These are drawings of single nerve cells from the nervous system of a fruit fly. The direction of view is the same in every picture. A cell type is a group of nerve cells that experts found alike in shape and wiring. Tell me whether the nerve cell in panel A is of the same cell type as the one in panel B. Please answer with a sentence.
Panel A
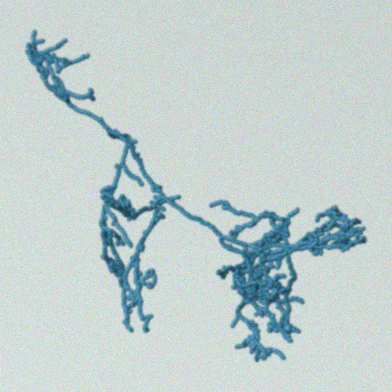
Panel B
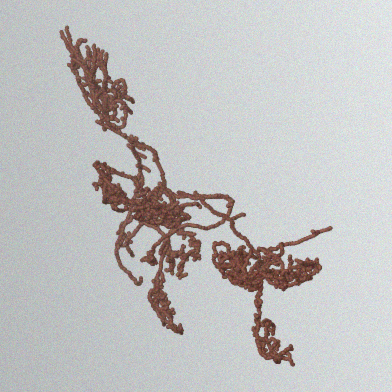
They are of different cell types.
